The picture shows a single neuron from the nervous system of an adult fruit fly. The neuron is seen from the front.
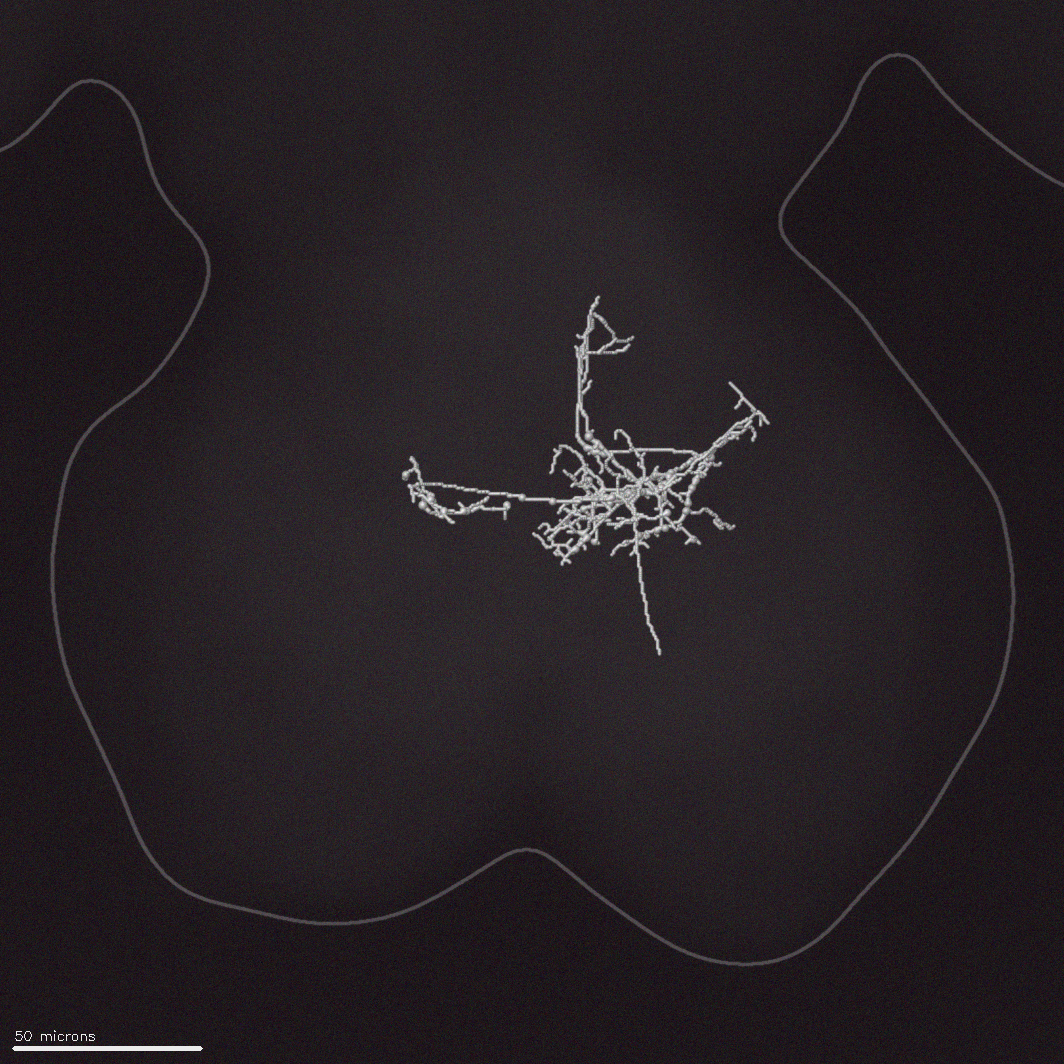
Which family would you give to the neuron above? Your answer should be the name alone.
hemilineage 07B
